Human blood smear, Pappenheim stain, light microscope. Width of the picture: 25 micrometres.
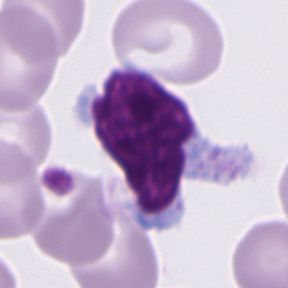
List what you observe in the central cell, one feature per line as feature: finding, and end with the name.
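Border: irregular and ragged, cytoplasm trailing off in frayed patches
Nucleus: single unlobed, irregular mass running upper left to lower right
Cytoplasm: scant, only thin patches at the nuclear edges
Granules: fine, purple, scattered in the right-hand cytoplasm patch
Identity: large granular lymphocyte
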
